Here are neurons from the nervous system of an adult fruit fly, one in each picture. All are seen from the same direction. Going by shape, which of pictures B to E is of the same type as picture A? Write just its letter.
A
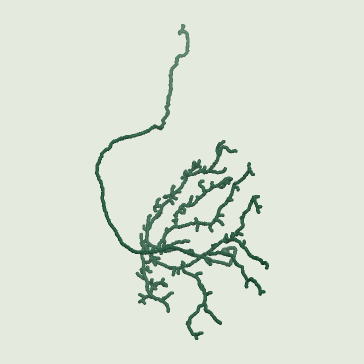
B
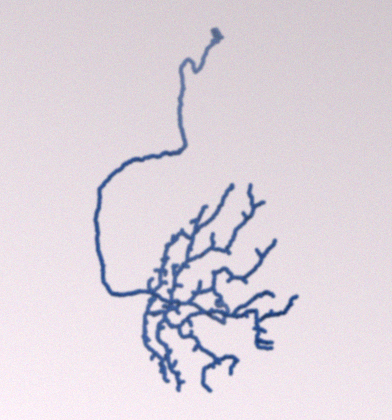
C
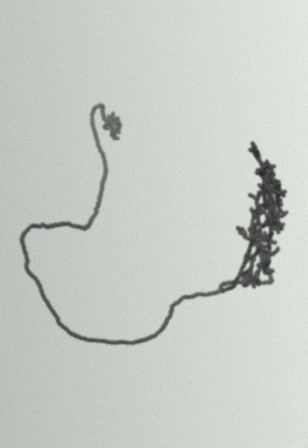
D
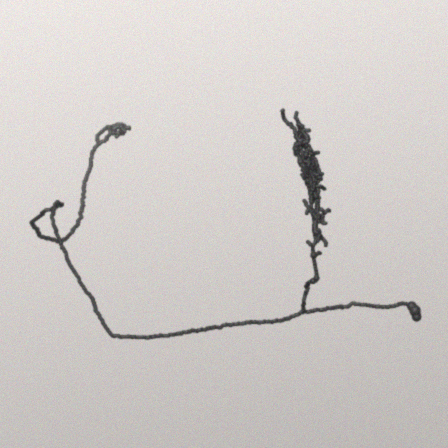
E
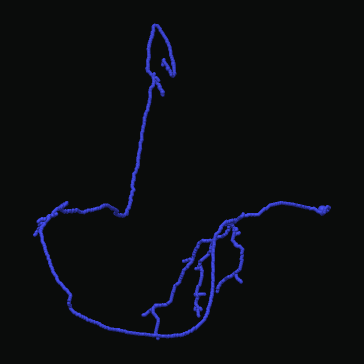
B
